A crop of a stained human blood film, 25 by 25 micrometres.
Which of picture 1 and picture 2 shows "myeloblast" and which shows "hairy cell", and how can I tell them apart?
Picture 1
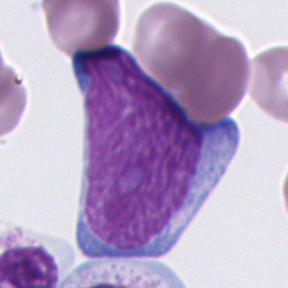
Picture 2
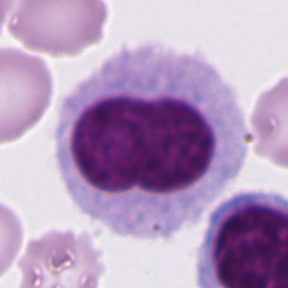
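Picture 1: myeloblast. Picture 2: hairy cell. Outline differs: picture 1 angular, with straight sides and corners; picture 2 ragged and fuzzy rather than smooth.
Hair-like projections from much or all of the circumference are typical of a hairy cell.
Nucleus, picture 1: one pale round nucleolus in its lower middle. Nucleus, picture 2: about 13 by 9 micrometres, long axis horizontal, a shallow notch at top and bottom of its middle giving two rounded lobes side by side. Picture 2 cell about 17 micrometres across; nucleus fills about 40% of its area.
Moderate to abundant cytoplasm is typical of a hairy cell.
Cytoplasm, picture 2: pale blue, no coarse dark granules, no vacuoles.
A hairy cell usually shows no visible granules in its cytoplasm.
Picture 1: two red cells press against the upper edge.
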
